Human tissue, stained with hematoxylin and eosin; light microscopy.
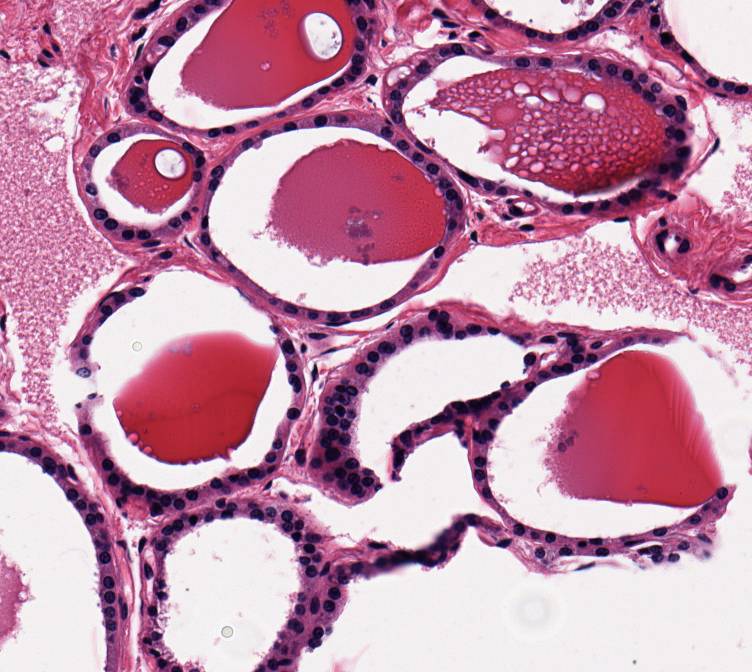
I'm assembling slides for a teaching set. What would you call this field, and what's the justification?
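Name: thyroid follicle. Closed, rounded follicles of clearly varying size fill the field, lying close together. Lining: single layer of low cuboidal epithelial cells, nuclei small, round, darkly stained.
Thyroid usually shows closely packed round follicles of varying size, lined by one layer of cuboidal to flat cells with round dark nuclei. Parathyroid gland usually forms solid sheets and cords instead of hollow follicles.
Upper right follicle: red contents riddled with many small round clear vacuoles.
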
